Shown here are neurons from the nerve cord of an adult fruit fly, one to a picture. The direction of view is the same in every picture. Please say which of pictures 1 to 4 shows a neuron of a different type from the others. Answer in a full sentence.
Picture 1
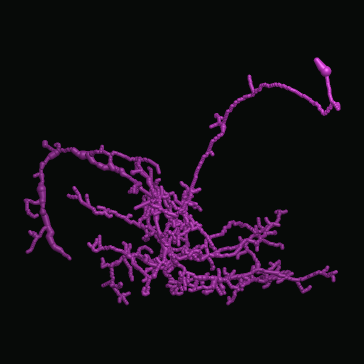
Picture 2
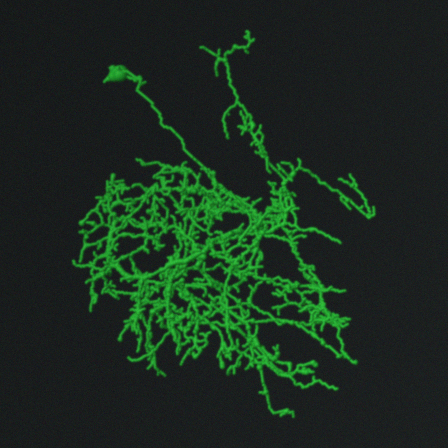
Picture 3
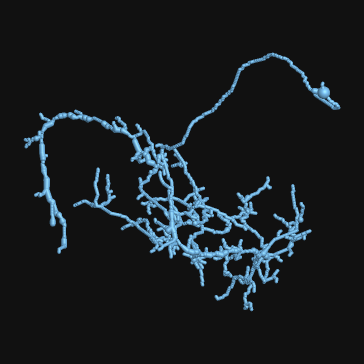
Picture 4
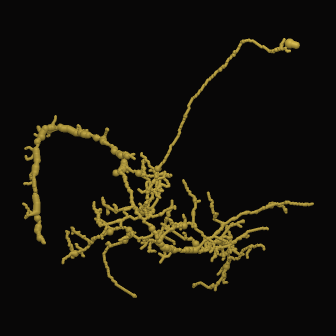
Picture 2 is the odd one out.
